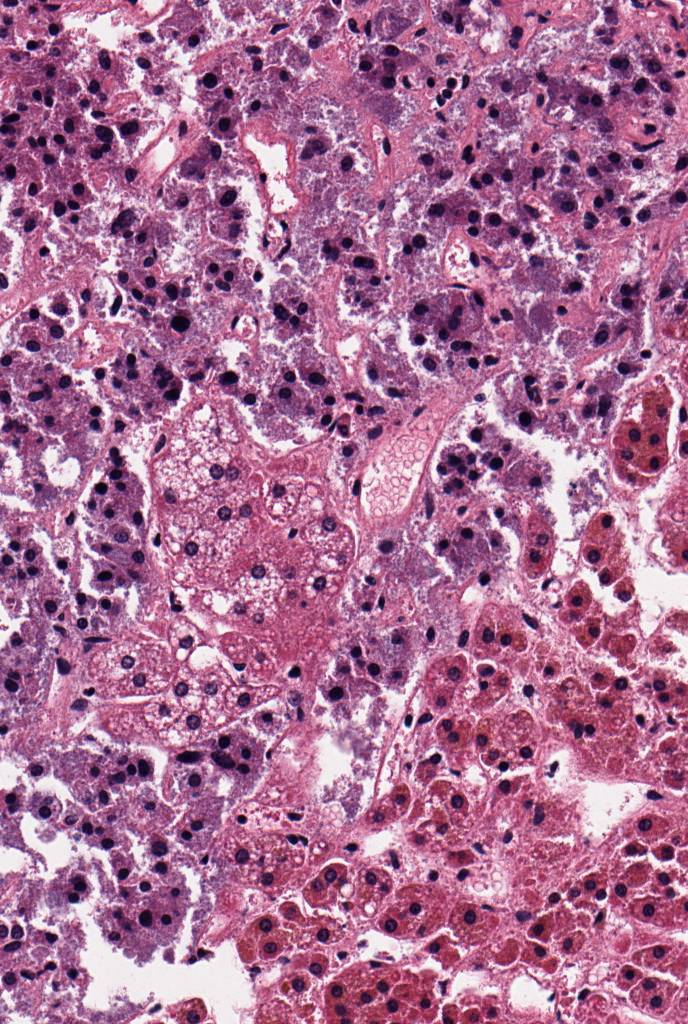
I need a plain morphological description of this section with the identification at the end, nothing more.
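Cells in the upper and left parts of the field have granular, purple-blue cytoplasm; in the lower right, by contrast, it is dense and red-brown. Look just left of centre: a cluster of cells has pale, finely bubbly cytoplasm filled with many small clear vacuoles. Most cells have a single round, centrally placed nucleus. The section is adrenal gland.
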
